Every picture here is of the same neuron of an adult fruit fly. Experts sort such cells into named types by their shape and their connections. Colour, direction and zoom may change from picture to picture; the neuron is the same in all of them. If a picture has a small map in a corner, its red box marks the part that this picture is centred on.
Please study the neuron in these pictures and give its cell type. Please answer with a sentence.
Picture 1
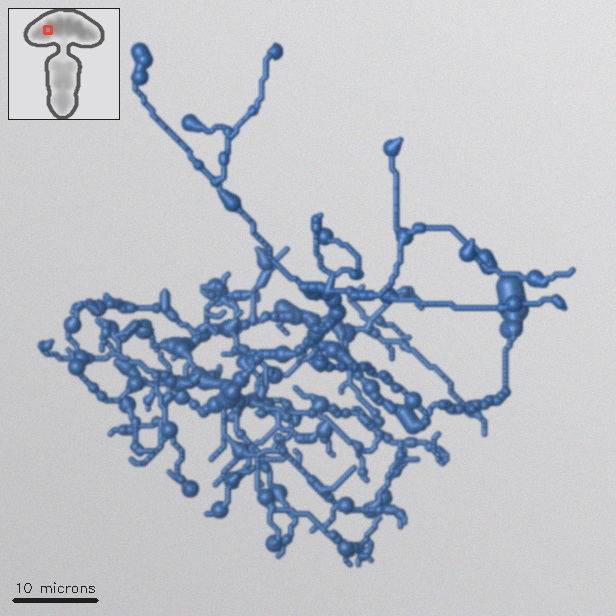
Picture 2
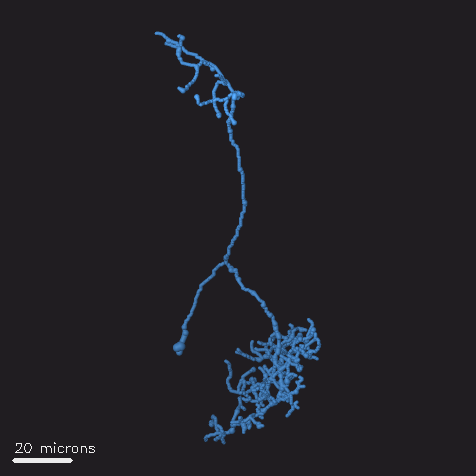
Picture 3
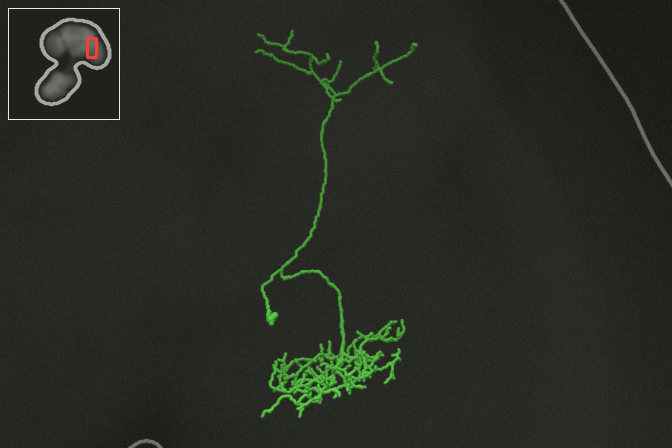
The cell type is LC25.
